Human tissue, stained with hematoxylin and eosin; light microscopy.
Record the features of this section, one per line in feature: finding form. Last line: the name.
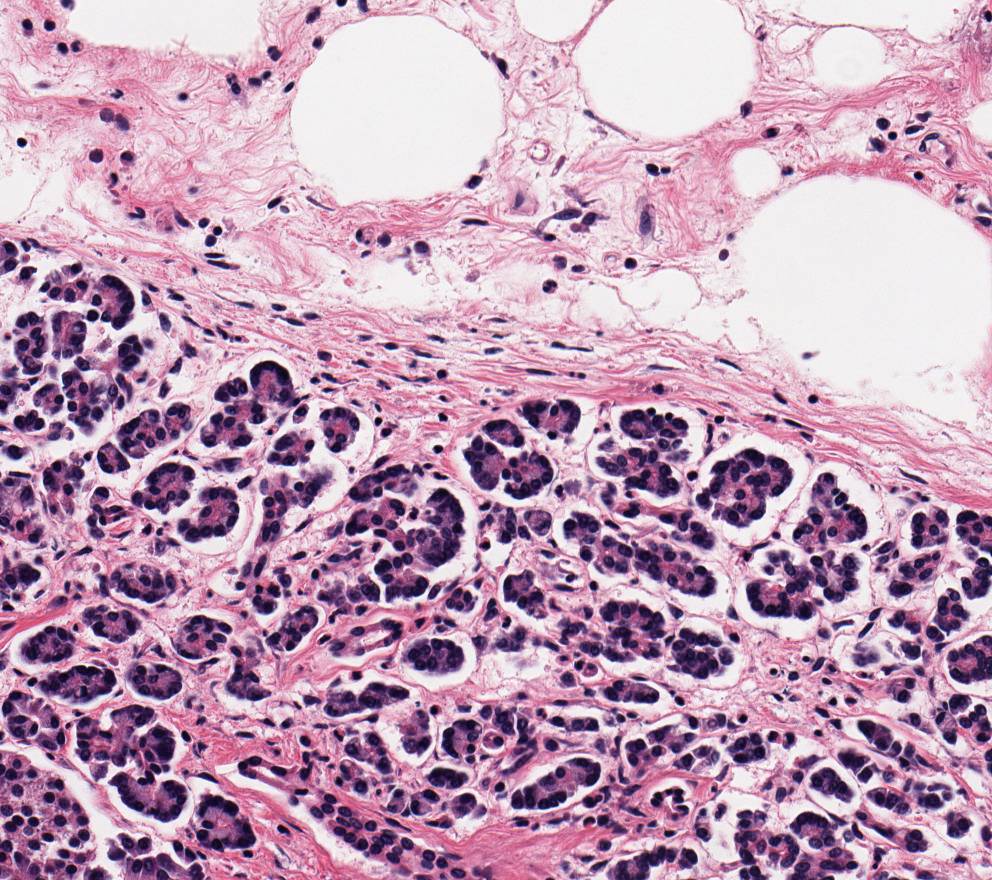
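Distribution: densely packed cell nests in the lower two-thirds, fat above.
Units: small nests, rounded to elongated, closely crowded.
Nuclei: dark, round, crowded toward each nest's outer edge.
Nest centres: in many, pink to purplish cytoplasm between nuclei.
Section: pancreas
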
